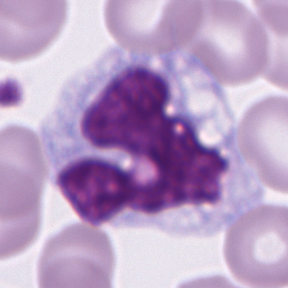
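Monocyte, stained human peripheral blood smear. Outline irregular and slightly angular, not smoothly round. No distinct nucleoli in nucleus. Several small clear vacuoles in cytoplasm, upper right of nucleus. No coarse coloured granules.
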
